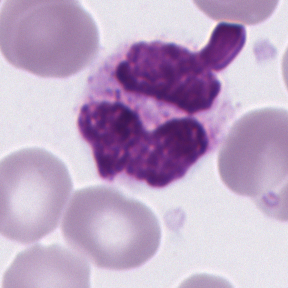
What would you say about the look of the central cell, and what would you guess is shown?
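The nucleus is divided into several separate lobes instead of forming a single mass. The cell is roughly round in outline, with pale pinkish-lilac cytoplasm through which fine pinkish-violet granules are scattered. This is a segmented neutrophil.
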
